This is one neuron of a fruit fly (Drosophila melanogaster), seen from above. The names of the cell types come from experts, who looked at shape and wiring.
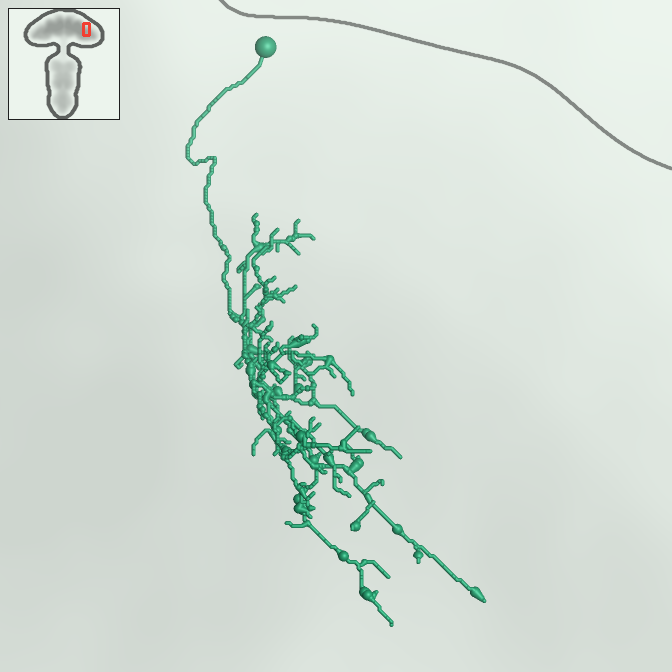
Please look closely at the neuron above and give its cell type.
Cm8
